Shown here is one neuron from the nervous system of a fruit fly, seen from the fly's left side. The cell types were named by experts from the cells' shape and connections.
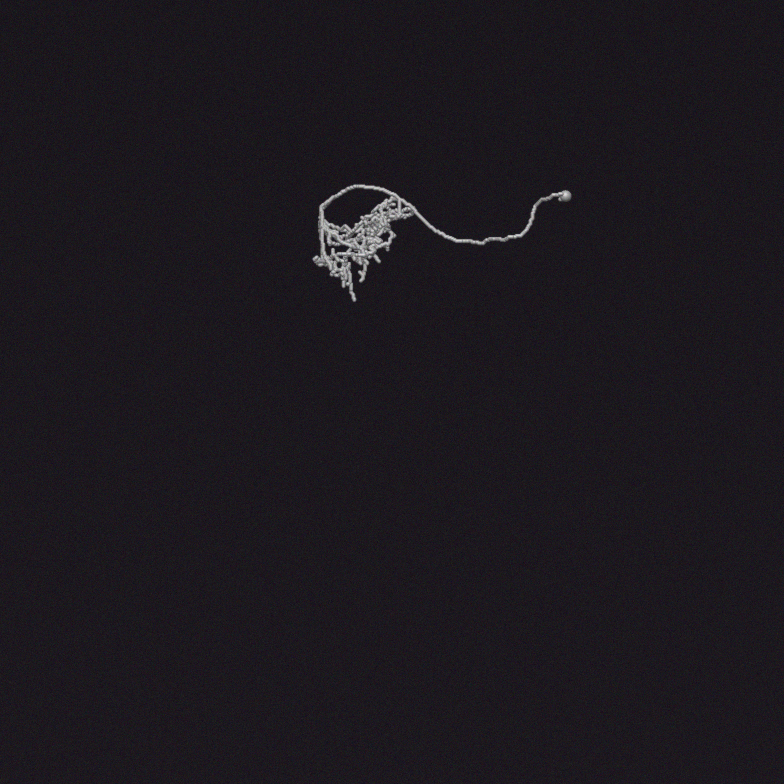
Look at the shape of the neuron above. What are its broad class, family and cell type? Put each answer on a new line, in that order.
central-brain intrinsic neuron
hemilineage DM6_dorso_medial
FB6J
